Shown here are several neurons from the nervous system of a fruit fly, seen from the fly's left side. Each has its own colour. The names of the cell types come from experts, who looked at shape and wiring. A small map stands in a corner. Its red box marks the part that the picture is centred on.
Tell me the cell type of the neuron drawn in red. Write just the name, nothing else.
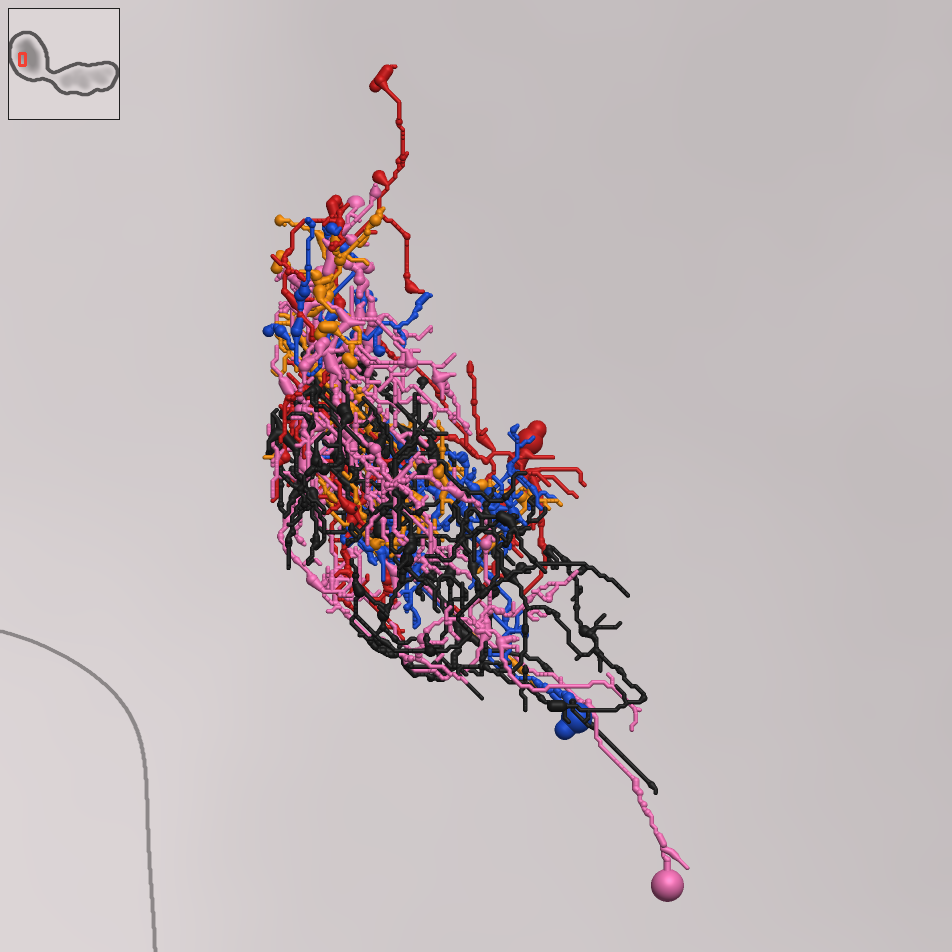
AVLP387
